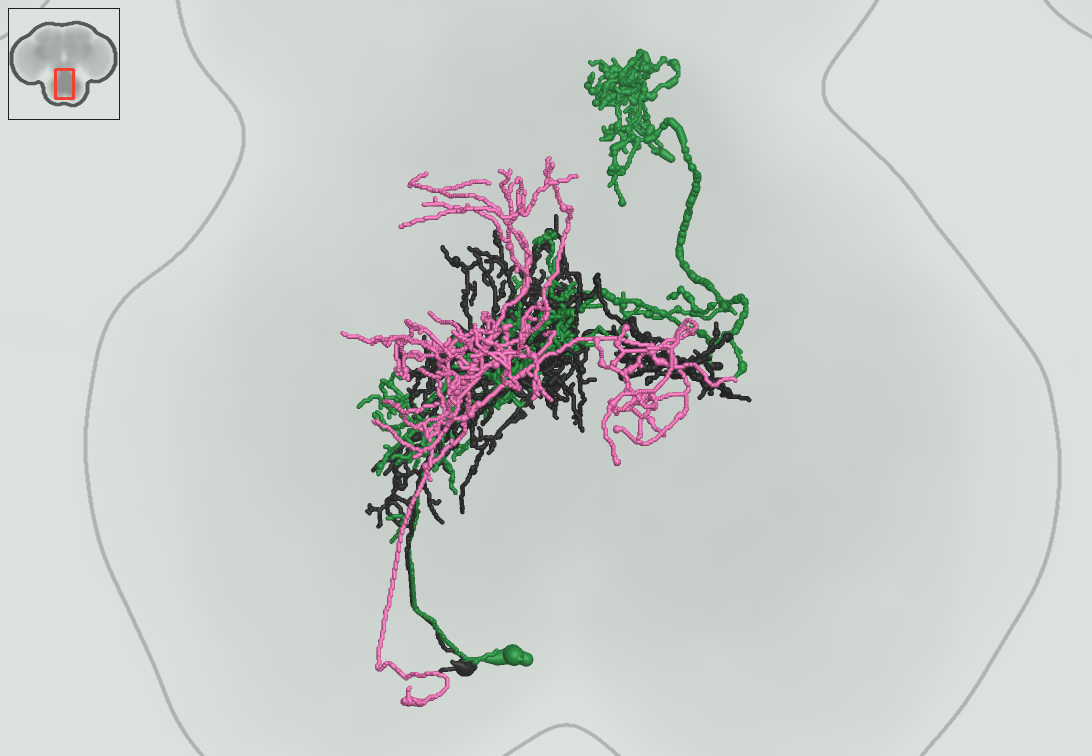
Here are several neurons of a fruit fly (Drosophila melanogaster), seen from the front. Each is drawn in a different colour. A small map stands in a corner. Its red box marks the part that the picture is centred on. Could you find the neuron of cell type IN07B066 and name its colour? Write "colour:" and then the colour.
colour: pink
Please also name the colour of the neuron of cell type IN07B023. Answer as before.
colour: green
